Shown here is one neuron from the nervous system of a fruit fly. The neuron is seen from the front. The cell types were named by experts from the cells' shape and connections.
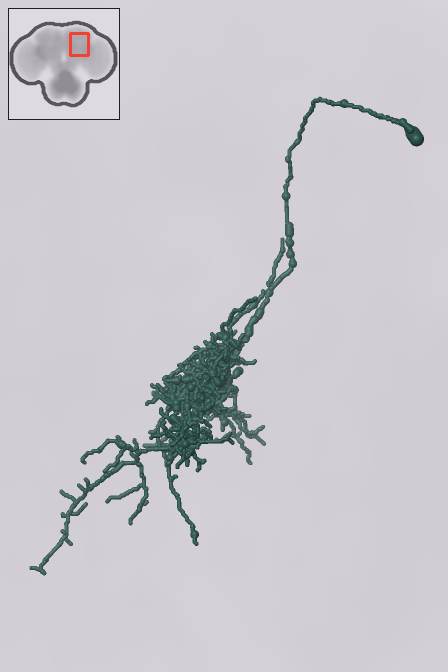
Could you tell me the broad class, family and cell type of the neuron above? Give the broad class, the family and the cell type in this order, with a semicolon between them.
central-brain intrinsic neuron; hemilineage VLPd&p1_dorsal; PVLP004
